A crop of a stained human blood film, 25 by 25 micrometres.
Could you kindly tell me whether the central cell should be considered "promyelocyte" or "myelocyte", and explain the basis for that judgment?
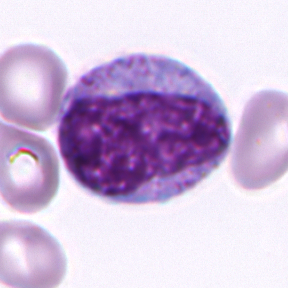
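This is a myelocyte, not a promyelocyte. First, the cytoplasm holds fine purplish-pink granules.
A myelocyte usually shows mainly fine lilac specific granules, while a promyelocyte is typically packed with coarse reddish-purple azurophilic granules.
Second, the pale lavender-blue cytoplasm forms a crescent mostly above the nucleus, with a thin rim below. Third, the nucleus measures about 15 by 9 micrometres, with clumped dark purple chromatin and small paler gaps.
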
